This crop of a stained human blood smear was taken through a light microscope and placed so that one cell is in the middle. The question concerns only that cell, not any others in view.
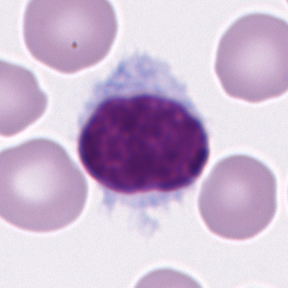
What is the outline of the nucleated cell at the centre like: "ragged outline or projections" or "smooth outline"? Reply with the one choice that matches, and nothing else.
Ragged outline or projections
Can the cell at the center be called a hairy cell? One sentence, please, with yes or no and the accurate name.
Yes, the cell at the midpoint of the crop is a hairy cell.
